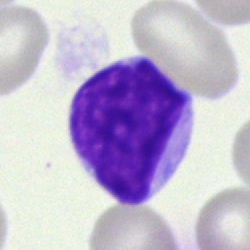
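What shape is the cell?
Roundish, with a straight, flattened edge along its upper right side.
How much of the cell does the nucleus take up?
Most of it; the cytoplasm is only a thin crescent on the right.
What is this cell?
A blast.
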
